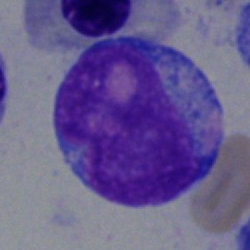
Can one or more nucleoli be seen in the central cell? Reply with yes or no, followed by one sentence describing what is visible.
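Yes. A pale nucleolus lies in the upper part of the nucleus.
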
